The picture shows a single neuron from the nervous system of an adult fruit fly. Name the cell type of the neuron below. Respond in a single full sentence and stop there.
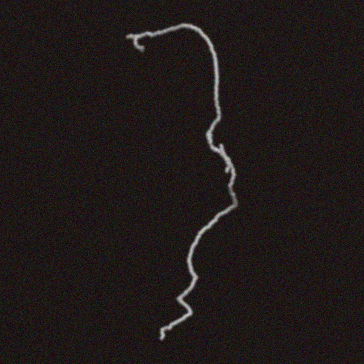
In terms of cell type, the neuron is ORN_VM6m.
